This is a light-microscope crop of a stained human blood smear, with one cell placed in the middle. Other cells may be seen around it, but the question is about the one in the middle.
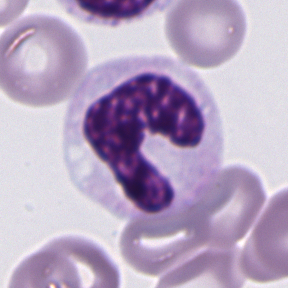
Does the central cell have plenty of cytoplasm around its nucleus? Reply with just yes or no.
Yes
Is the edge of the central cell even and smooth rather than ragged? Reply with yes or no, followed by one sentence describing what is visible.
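Yes. The cell outline is round and smooth.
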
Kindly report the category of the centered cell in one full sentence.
This crop is built around a band neutrophil at its centre.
